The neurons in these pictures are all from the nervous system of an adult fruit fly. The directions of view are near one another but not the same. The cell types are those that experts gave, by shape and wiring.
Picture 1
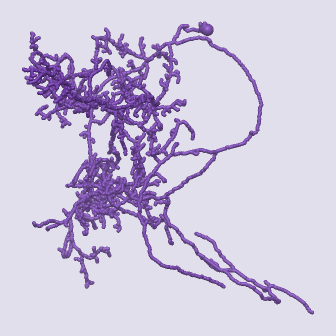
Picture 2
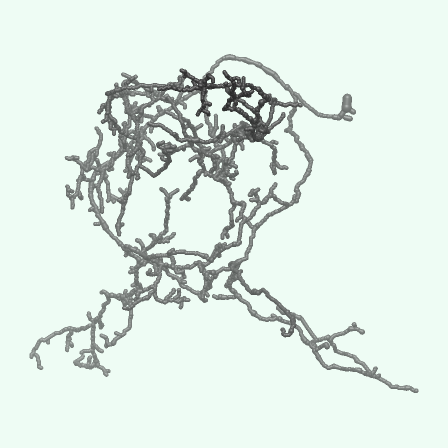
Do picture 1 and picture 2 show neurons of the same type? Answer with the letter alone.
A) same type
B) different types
A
